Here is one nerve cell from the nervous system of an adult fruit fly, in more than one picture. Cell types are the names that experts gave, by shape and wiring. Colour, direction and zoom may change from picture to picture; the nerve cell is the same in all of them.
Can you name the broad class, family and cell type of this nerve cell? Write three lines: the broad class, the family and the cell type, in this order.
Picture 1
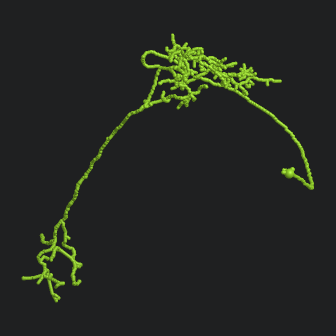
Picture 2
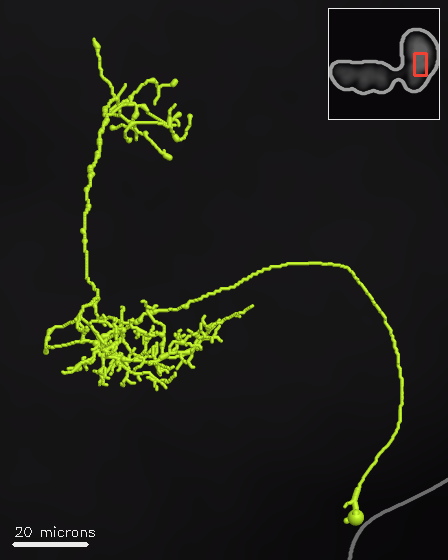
central-brain intrinsic neuron
hemilineage WEDa2
WEDPN1A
